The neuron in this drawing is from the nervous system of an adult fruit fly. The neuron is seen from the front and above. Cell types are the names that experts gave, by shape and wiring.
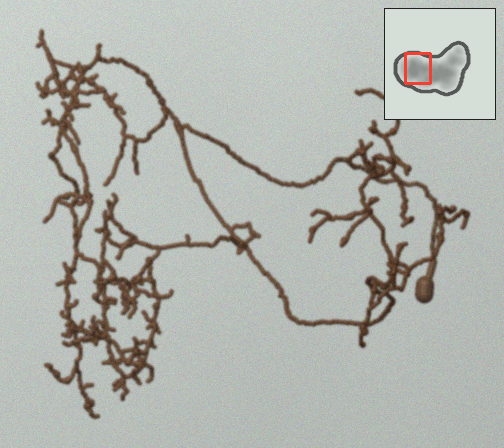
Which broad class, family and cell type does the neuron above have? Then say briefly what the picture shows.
It is a central-brain intrinsic neuron. Its family is hemilineage VLPl&p1_posterior. Its cell type is SMP570. The picture shows dozens of branch ends. In this view it is about as wide as it is tall.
